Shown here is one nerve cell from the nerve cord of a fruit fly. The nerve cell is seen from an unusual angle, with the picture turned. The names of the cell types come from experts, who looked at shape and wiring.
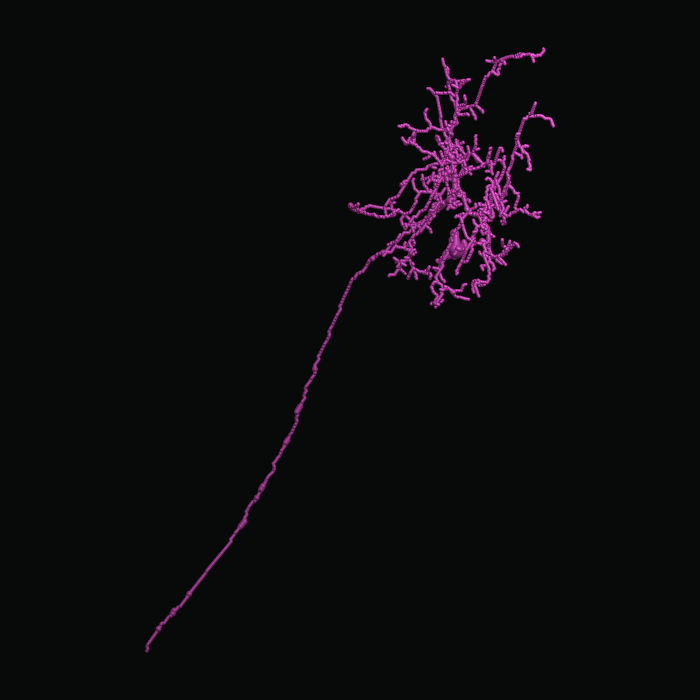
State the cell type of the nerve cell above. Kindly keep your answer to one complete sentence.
By its cell type, the nerve cell is MNad02.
